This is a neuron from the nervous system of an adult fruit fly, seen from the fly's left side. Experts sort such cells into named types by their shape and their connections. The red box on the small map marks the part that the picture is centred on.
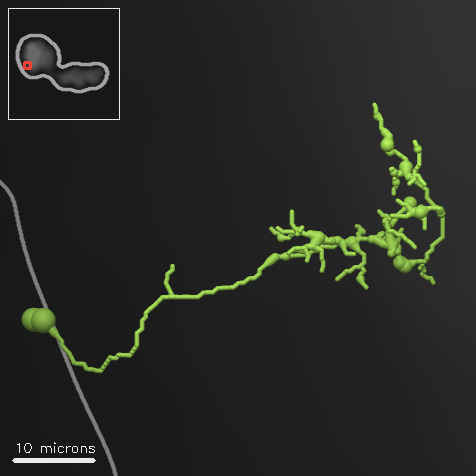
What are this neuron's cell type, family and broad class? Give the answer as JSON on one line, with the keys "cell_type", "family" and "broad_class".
{"cell_type": "Dm2", "family": "Dm", "broad_class": "optic-lobe intrinsic neuron"}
